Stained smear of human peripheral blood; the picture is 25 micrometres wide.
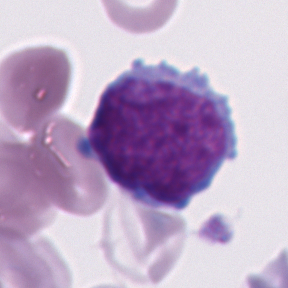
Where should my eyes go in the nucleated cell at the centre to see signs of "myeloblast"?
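Checking this myeloblast against the picture, the nucleus is round with no indentation, about 12 micrometres across in a cell of about 14 micrometres.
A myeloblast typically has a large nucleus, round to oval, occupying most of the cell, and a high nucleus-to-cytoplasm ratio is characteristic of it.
Here the nucleus fills about 80% of the cell's area, which fits that.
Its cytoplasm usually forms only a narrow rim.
That matches the thin blue rim around this nucleus.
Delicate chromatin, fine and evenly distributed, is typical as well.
The chromatin in this cell is finely granular and fairly even rather than in coarse dark blocks, so it agrees too. As for the outline, the cell is roughly round, smooth along its lower margin but ragged along the upper one.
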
